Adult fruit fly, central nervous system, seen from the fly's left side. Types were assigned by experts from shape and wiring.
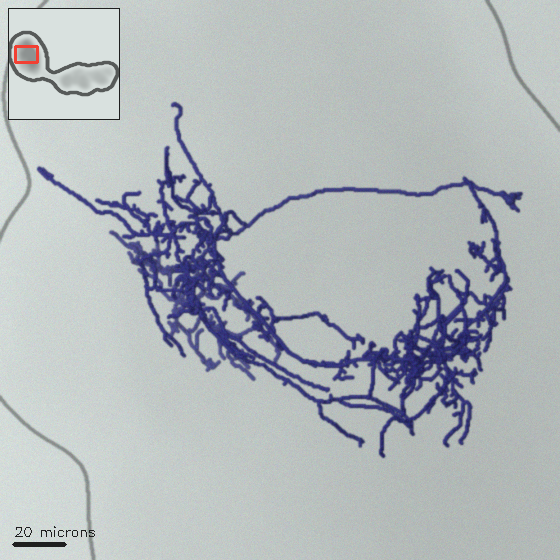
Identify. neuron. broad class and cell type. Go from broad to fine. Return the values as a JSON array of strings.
["central-brain intrinsic neuron", "LAL157"]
